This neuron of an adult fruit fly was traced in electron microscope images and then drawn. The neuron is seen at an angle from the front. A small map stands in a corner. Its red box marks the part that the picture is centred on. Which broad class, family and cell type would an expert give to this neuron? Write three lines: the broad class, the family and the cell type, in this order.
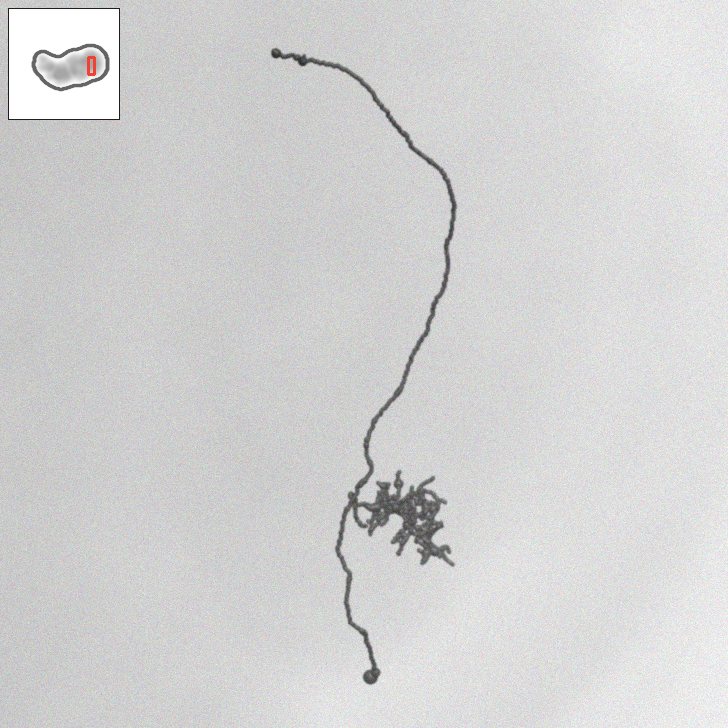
visual projection neuron
LoVP
LoVP13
